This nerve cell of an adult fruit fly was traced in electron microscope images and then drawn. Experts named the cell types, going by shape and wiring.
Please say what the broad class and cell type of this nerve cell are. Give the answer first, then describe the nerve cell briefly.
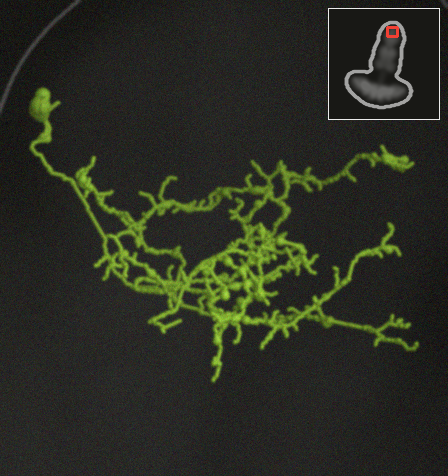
It is a nerve-cord intrinsic neuron. The cell type is INXXX394. The picture shows dozens of branch ends. As drawn here it is wider than it is tall.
